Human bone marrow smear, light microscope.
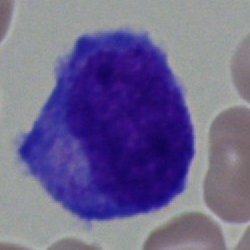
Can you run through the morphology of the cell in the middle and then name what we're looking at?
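The outline is roughly rounded but irregular and slightly ragged. Most of the cell is taken up by the nucleus, so the visible cytoplasm lies chiefly at the lower left. This cytoplasm stains deep blue, and beside the nucleus at the lower left it holds a paler, lighter-staining zone. The cell is a promyelocyte.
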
